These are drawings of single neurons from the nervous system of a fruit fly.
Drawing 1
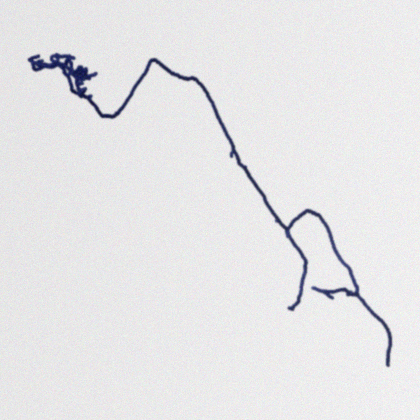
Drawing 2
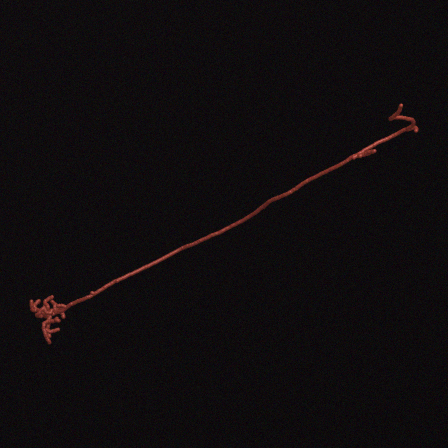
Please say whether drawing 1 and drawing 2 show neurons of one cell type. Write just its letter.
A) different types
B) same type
B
